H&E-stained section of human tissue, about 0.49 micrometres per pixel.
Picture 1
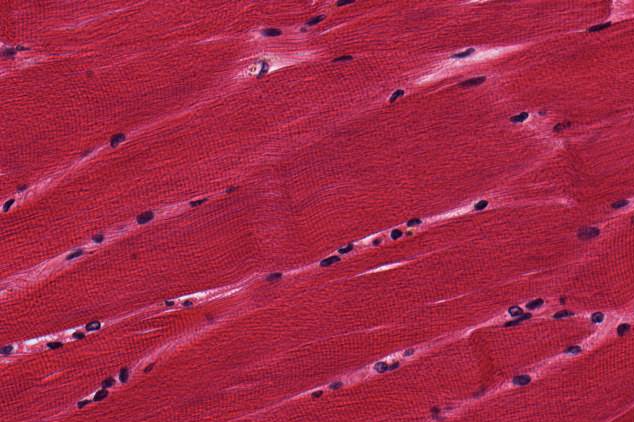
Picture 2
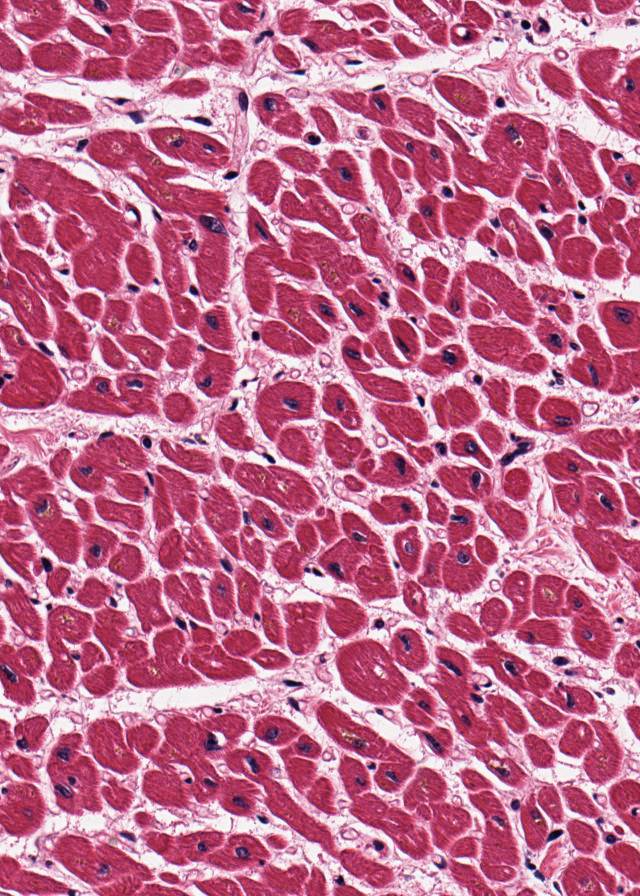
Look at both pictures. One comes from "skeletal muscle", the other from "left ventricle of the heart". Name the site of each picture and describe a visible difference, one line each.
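Site of picture 1: skeletal muscle. The nuclei lie at the edges of the fibres rather than in their centres.
Site of picture 2: left ventricle of the heart. Each fibre that shows a nucleus has a single, centrally placed oval nucleus.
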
